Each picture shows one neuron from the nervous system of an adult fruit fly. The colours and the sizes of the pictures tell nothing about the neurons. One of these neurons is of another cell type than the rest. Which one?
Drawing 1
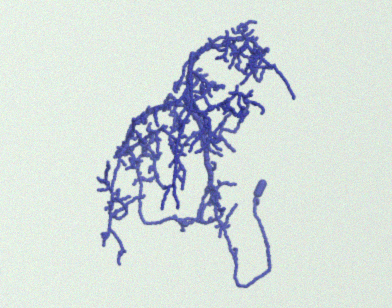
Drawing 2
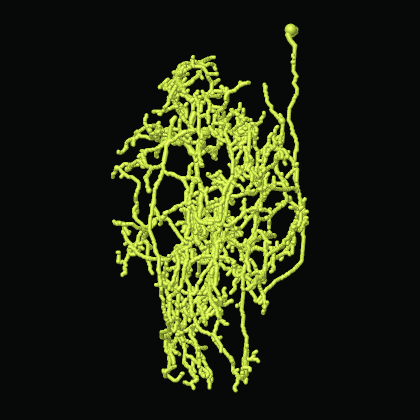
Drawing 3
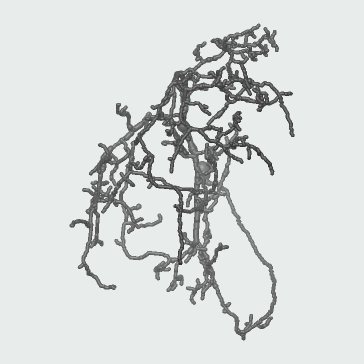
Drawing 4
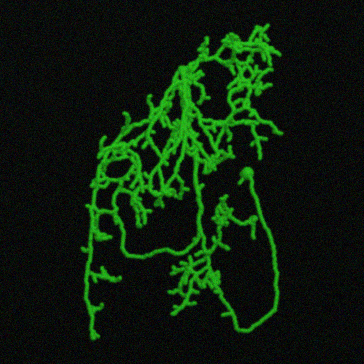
Drawing 2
